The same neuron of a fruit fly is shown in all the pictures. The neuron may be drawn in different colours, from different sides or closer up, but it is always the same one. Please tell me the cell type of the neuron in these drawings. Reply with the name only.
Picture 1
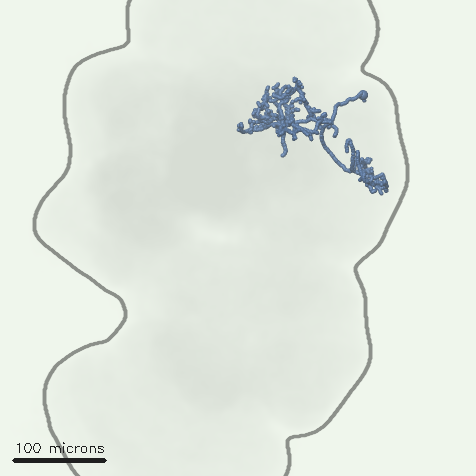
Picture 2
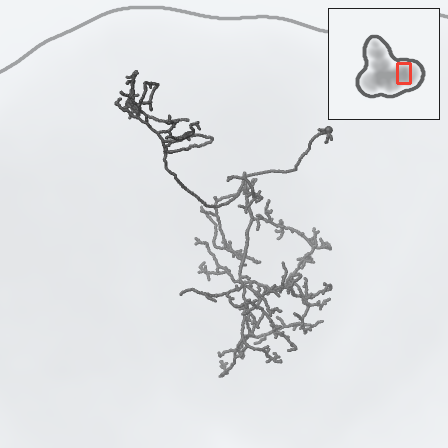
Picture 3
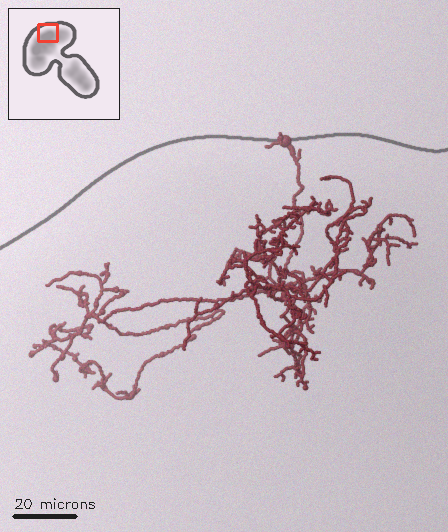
AVLP026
